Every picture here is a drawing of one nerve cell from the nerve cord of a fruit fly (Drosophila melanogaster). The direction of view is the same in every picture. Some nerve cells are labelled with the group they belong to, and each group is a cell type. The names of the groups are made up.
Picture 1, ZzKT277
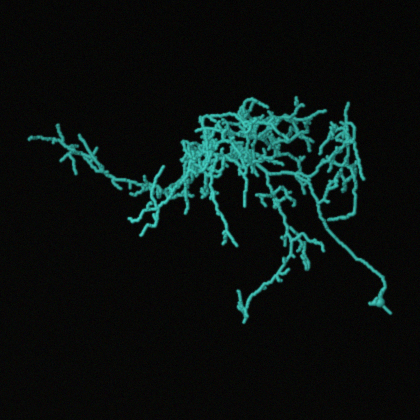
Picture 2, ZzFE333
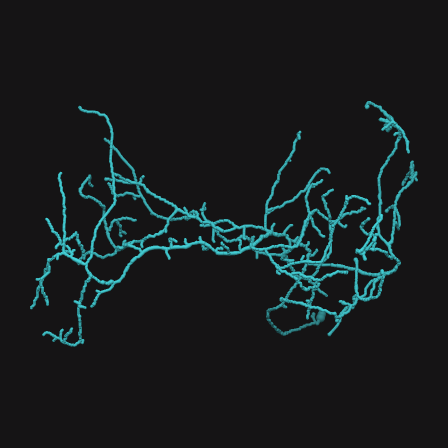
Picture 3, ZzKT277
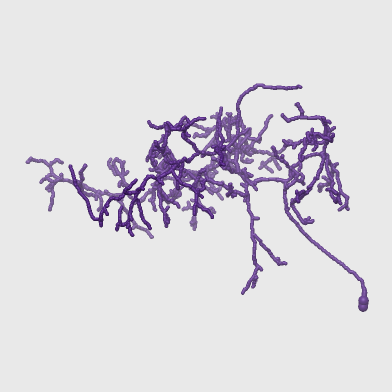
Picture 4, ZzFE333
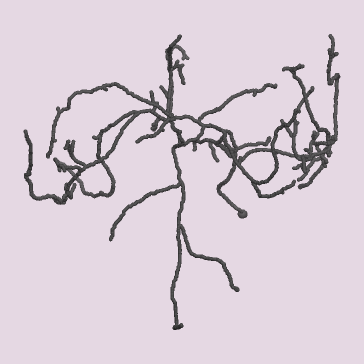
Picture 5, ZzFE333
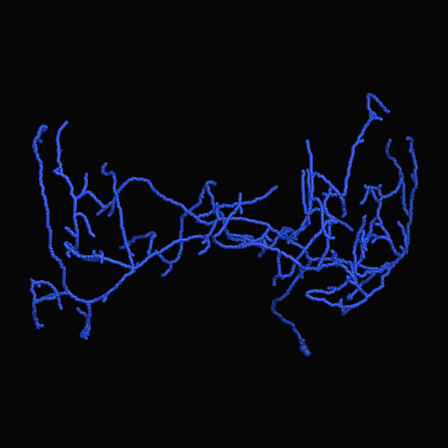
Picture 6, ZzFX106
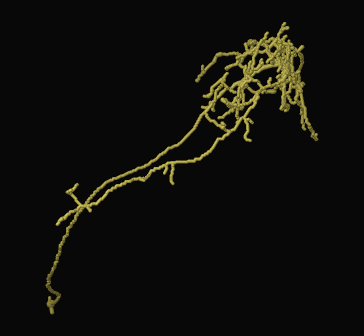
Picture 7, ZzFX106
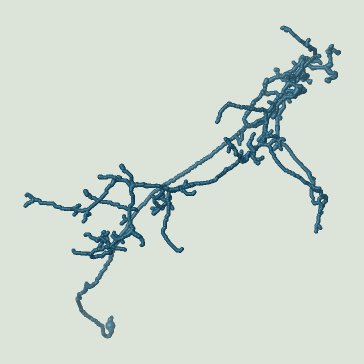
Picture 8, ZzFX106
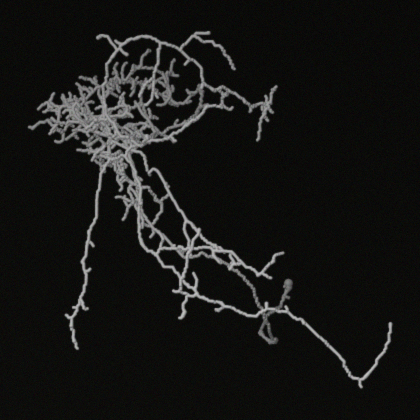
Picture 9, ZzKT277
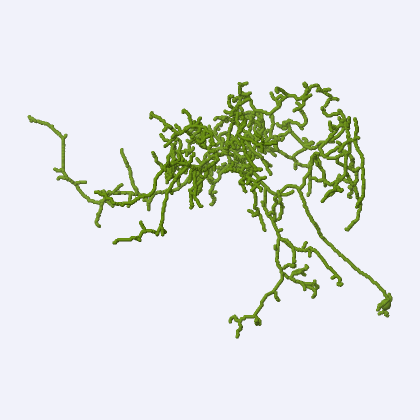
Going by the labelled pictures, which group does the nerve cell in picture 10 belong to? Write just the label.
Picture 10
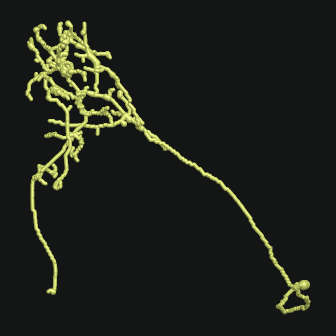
ZzFX106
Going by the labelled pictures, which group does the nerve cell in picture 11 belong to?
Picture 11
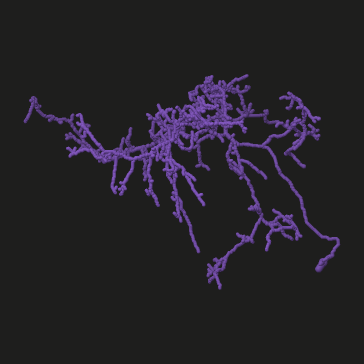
ZzKT277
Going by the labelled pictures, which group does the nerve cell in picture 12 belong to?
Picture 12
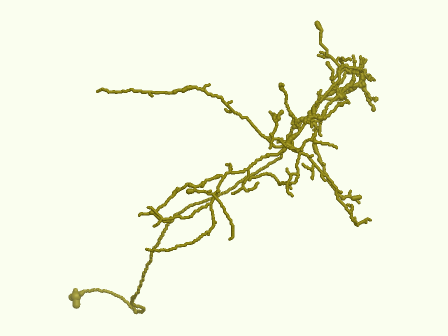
ZzFX106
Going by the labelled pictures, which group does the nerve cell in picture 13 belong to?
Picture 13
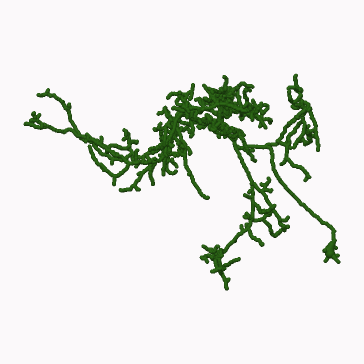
ZzKT277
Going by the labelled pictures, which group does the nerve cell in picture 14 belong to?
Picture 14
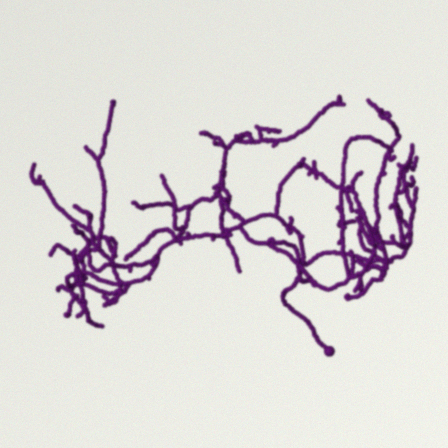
ZzFE333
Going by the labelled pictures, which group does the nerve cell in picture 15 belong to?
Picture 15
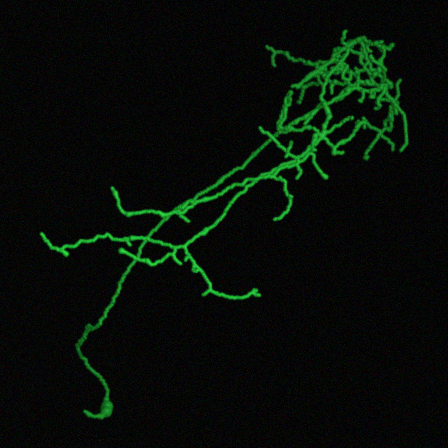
ZzFX106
